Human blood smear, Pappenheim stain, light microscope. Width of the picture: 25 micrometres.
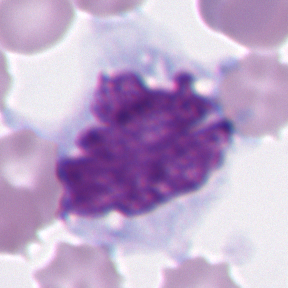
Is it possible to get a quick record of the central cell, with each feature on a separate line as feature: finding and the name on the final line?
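Nuclear outline: irregular and folded, with jagged edges
Nuclear size: fills a large part of the cell
Granules: none distinct in the cytoplasm
Cell border: irregular, faint against the background
Identification: monocyte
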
